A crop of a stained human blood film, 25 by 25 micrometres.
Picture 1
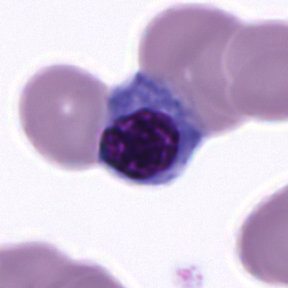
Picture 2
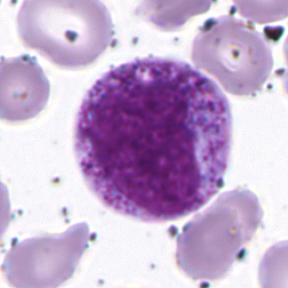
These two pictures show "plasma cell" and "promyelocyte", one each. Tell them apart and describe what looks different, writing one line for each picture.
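Picture 1 is a plasma cell. No distinct granules are seen in the cytoplasm.
Picture 2 is a promyelocyte. The granules are numerous and can be picked out one by one.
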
